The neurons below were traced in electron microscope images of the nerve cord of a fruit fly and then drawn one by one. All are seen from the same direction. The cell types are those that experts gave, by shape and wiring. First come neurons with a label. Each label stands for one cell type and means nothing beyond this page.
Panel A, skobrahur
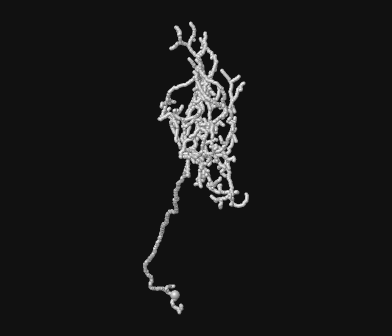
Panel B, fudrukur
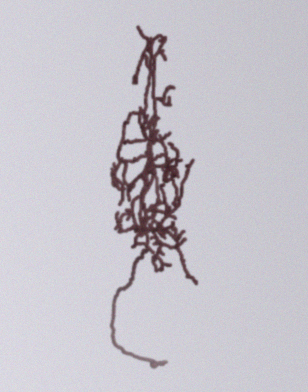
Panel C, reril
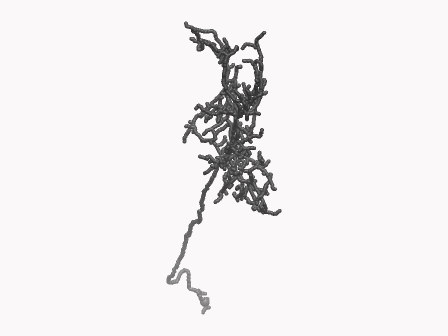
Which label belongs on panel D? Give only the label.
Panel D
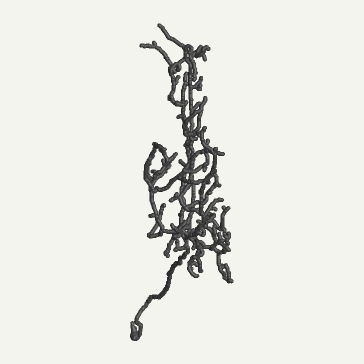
fudrukur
